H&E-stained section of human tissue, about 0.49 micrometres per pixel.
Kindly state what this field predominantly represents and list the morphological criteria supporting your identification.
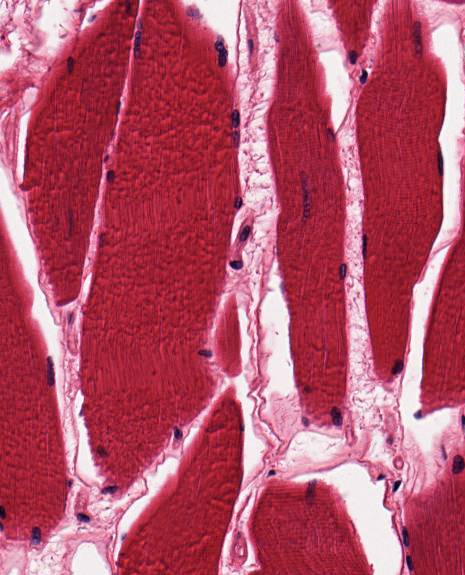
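What you have here is skeletal muscle. Follow the long, broad fibres running side by side, roughly from top to bottom. Now see the nuclei: flattened, dark, several to each fibre, spaced along the margins.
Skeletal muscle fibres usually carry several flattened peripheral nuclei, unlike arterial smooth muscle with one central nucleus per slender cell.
The cytoplasm stains a deep, intense red.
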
